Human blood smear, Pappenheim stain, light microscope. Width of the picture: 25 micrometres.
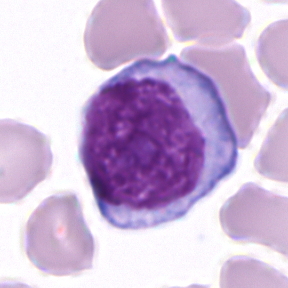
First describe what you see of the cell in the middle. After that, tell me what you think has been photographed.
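The nucleus is roughly round, with no lobes or deep indentation, and sits off-centre to the left, leaving the cytoplasm widest on the right. Its chromatin is dark purple and clumped, with paler streaks between the clumps. The cytoplasm is pale blue, turning a deeper blue at the cell's edge. The cell is about 15 micrometres across, and its nucleus, about 12 micrometres across, fills about 60% of the cell's area. A plasma cell, then.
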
